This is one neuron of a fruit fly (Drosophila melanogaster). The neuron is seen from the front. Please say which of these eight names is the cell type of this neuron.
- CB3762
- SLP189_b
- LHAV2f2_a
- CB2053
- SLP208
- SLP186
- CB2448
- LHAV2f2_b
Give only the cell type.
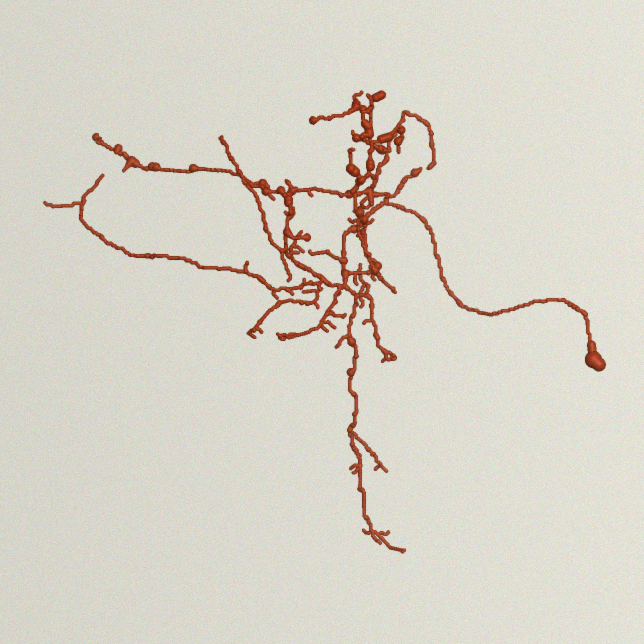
SLP189_b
